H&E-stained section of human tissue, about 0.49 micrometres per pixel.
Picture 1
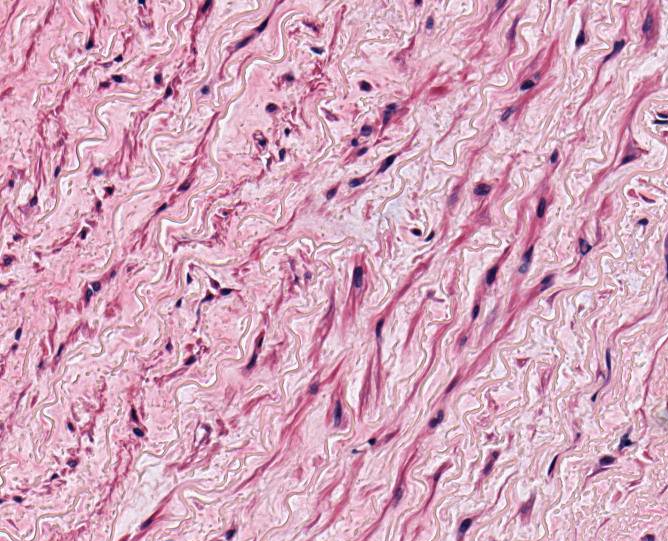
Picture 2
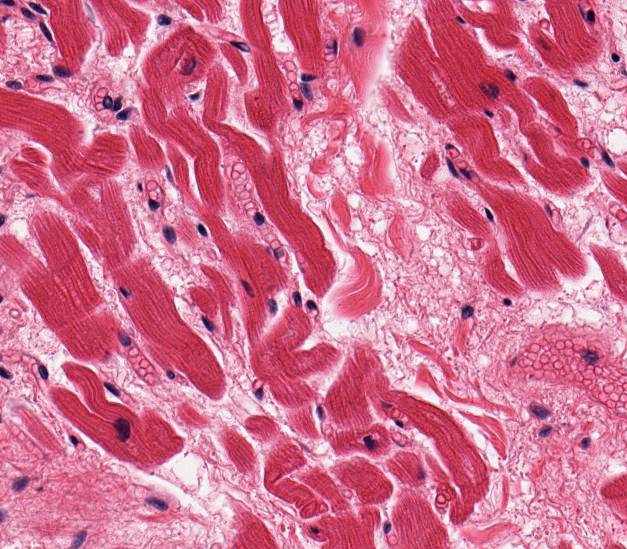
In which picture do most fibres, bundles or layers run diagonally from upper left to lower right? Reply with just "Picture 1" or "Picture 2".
Picture 2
